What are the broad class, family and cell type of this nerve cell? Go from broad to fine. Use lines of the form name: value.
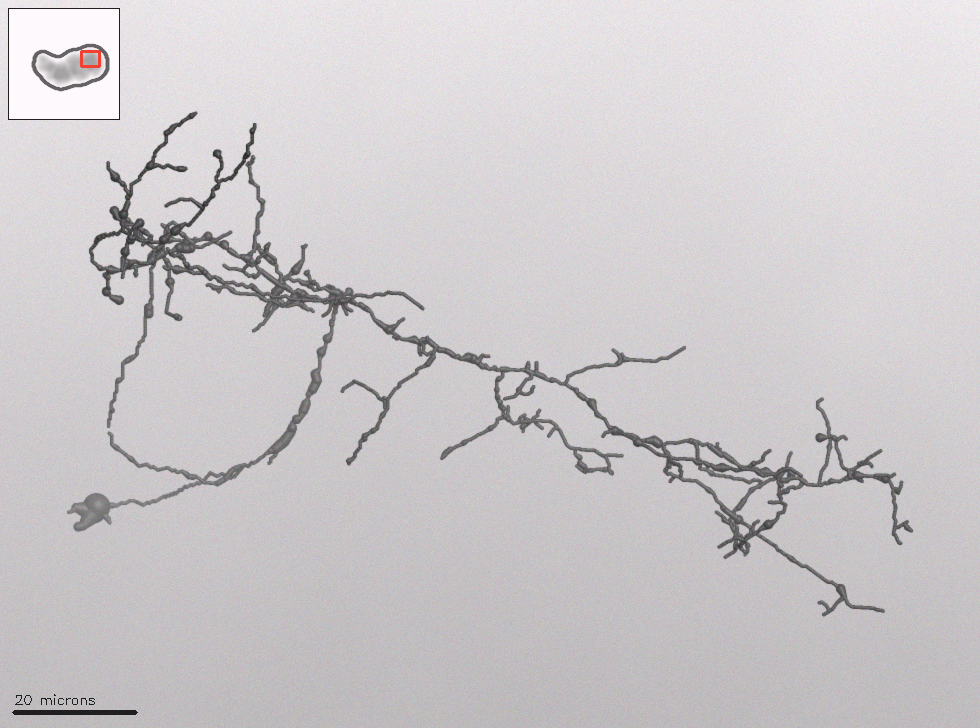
broad class: central-brain intrinsic neuron
family: hemilineage VPNp&v1_ventral
cell type: PLP182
